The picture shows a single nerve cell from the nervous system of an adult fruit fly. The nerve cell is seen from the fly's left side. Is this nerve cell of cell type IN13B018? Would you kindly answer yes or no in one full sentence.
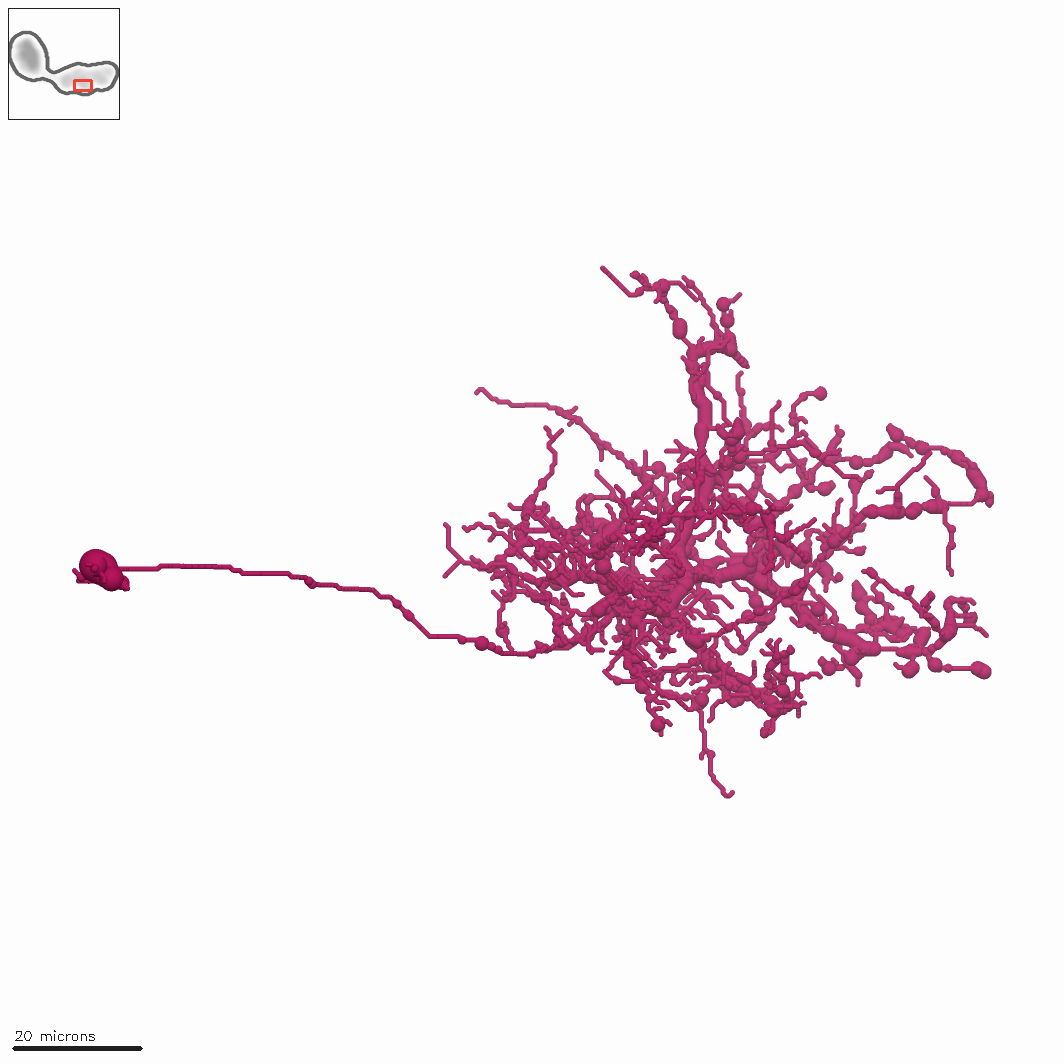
Yes, cell type IN13B018 is the one the nerve cell belongs to.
